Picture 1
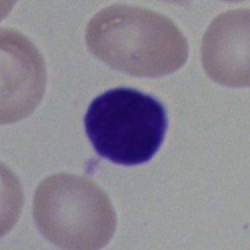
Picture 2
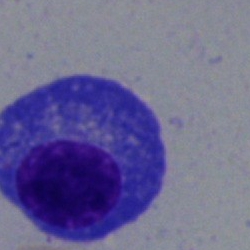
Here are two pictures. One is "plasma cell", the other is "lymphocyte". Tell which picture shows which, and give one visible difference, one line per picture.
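Picture 1 is a lymphocyte. The nucleus fills almost the whole cell.
Picture 2 is a plasma cell. The cytoplasm is abundant, covering more of the cell than the nucleus does.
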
